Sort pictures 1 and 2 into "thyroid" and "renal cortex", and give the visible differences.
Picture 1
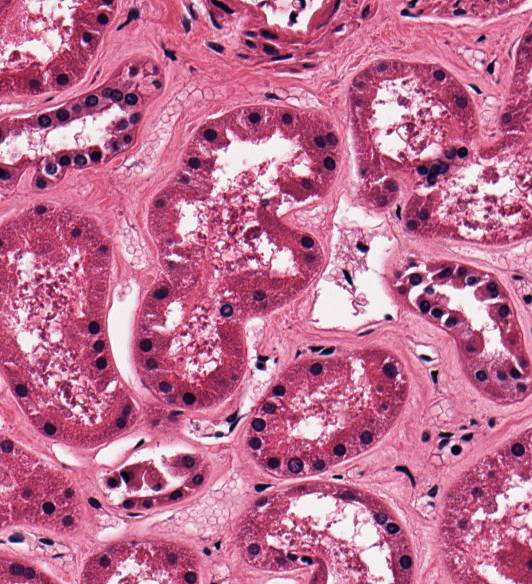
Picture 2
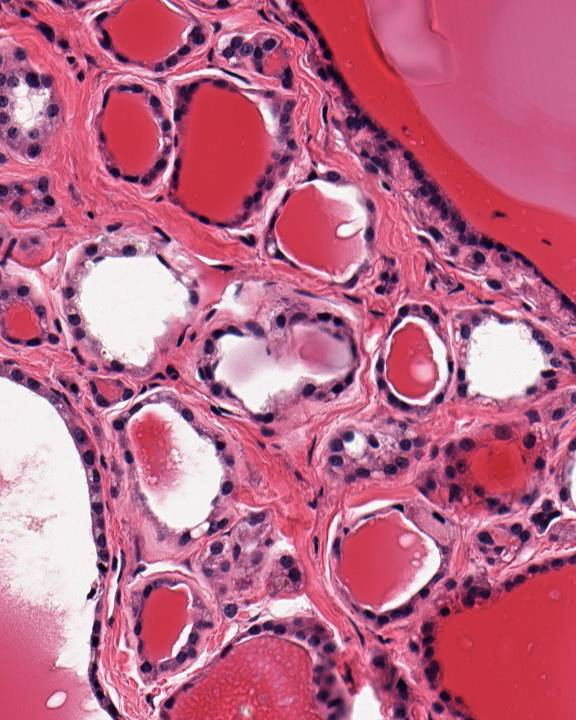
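Picture 1 is renal cortex and picture 2 is thyroid. First, layout: closely packed tubules in round and oblique profiles, divided by narrow strips of stroma, fill picture 1, while picture 2 is made of rounded follicles of varying size between bands of pink fibrous tissue. Second, lining: each has a single layer of cells, cuboidal to low columnar in picture 1 and low cuboidal to flattened in picture 2. Third, cytoplasm: the renal cortex cells have abundant, granular, strongly eosinophilic cytoplasm. Fourth, nuclei: round, dark and in a row toward the base in picture 1; small, round, dark-staining and fairly uniform in picture 2. Fifth, the thyroid tissue between follicles is wavy pink collagen with scattered spindle-shaped fibroblast nuclei.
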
